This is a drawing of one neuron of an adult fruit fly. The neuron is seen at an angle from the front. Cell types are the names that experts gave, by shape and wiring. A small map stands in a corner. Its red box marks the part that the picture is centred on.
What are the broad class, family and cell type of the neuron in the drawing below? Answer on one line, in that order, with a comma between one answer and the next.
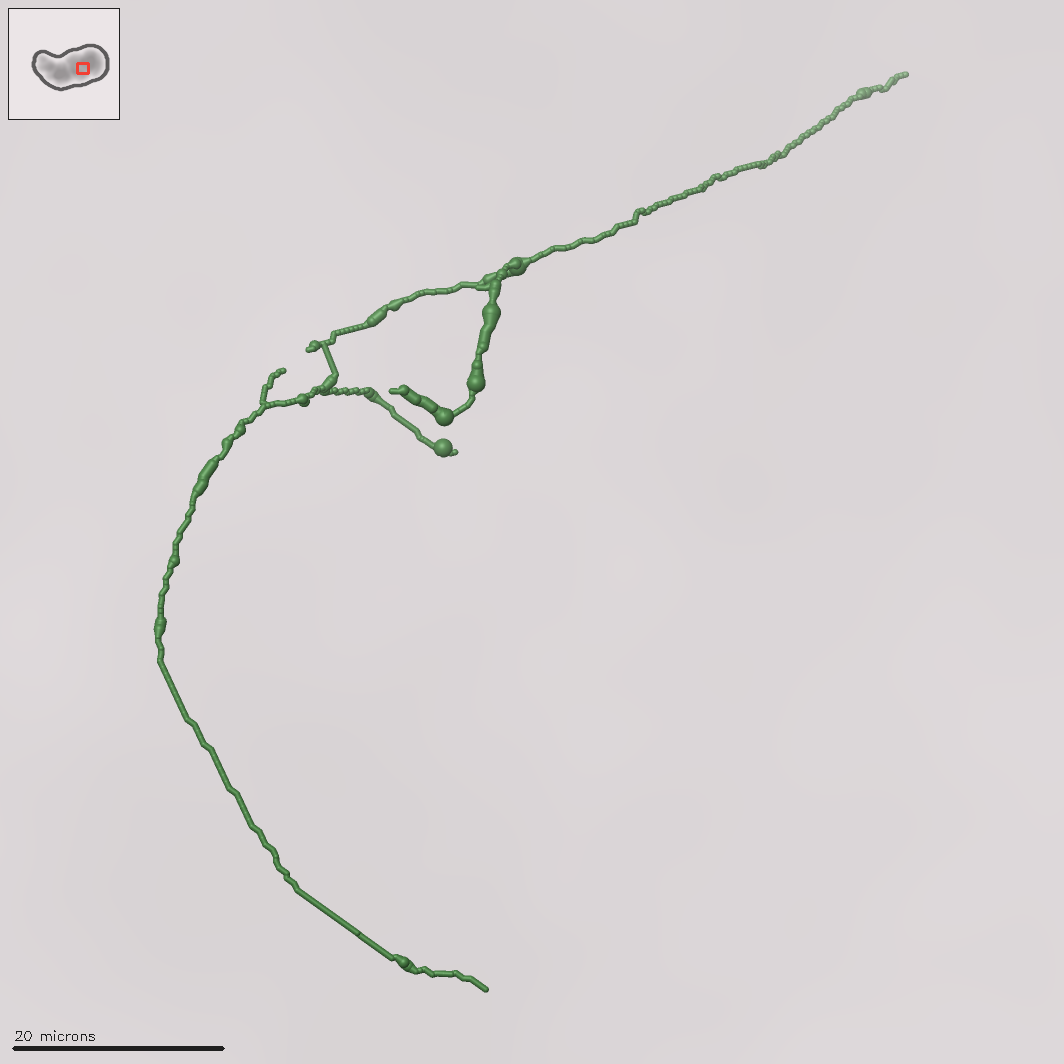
sensory neuron entering the brain, class olfactory, ORN_DL1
